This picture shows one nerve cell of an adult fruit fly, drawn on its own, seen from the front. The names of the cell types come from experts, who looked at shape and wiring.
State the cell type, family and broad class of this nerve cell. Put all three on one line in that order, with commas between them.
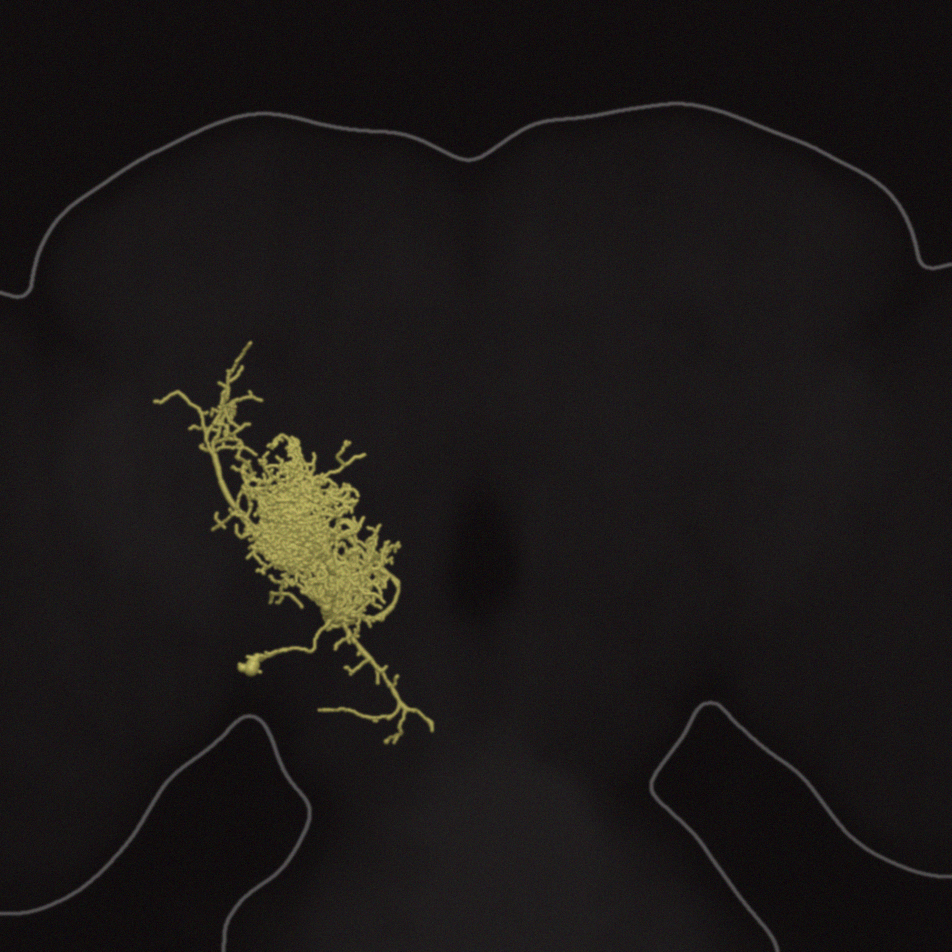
MZ_lv2PN, class ALPN, central-brain intrinsic neuron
